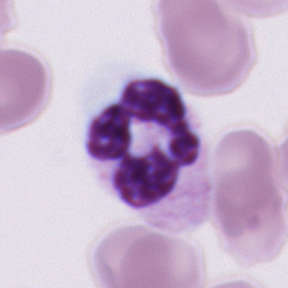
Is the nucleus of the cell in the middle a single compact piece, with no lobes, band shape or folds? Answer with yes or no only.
No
